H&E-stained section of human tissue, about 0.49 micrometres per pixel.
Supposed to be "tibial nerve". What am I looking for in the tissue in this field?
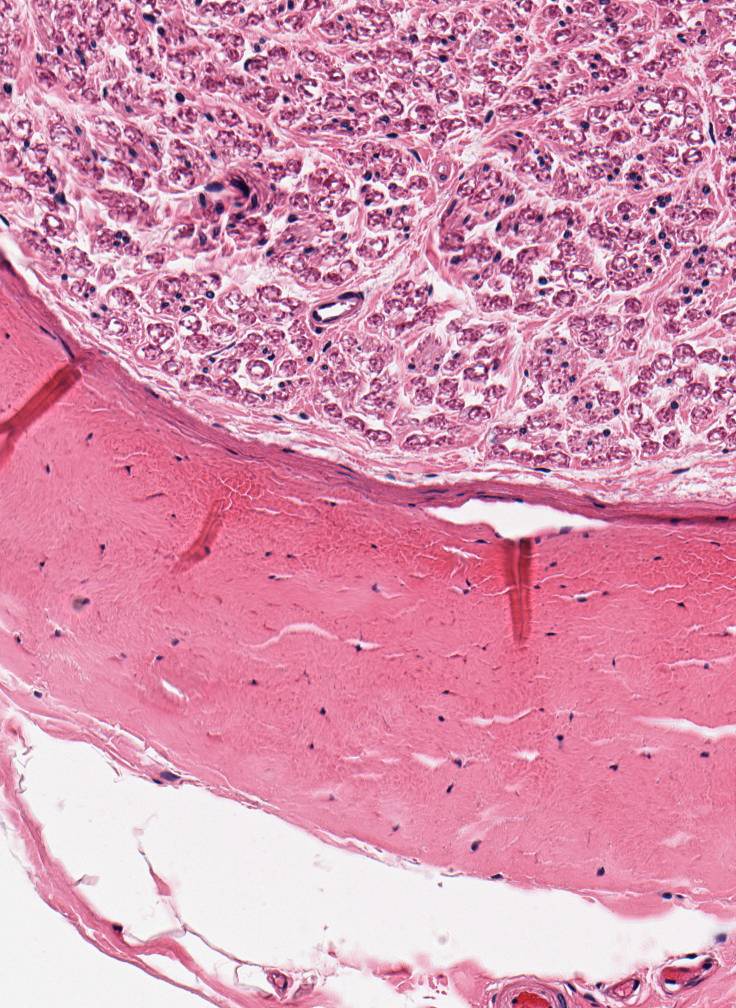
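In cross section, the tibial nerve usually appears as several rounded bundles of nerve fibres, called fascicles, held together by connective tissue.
Goes with it: the upper half is taken up by a rounded bundle of nerve fibres cut in cross section, with a band of dense pink collagen curving beneath it. Does not match fully: only one such bundle is in the field, not several. Within the bundle, the fibres show as small round profiles grouped in clusters separated by delicate pale septa. Small dark oval nuclei are scattered fairly sparsely among the fibre profiles. The collagen band below is nearly acellular, with only sparse small dark nuclei.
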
